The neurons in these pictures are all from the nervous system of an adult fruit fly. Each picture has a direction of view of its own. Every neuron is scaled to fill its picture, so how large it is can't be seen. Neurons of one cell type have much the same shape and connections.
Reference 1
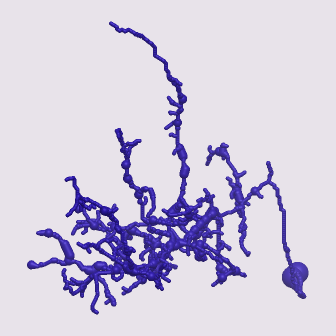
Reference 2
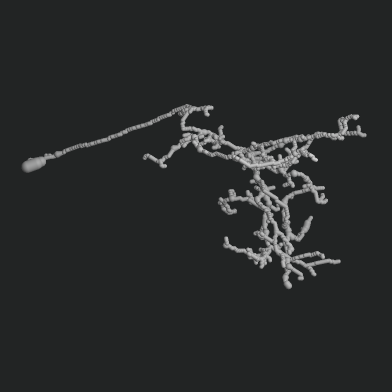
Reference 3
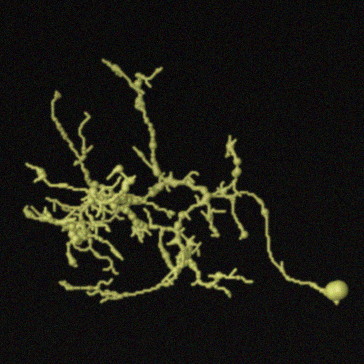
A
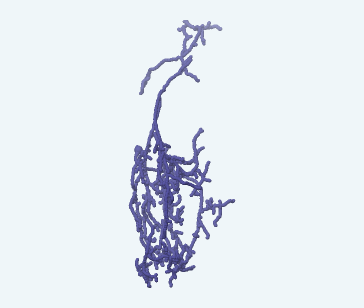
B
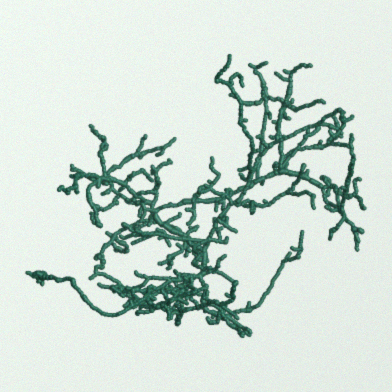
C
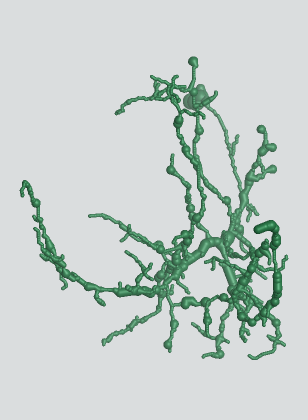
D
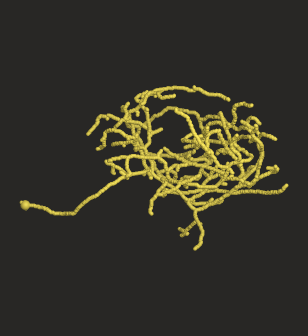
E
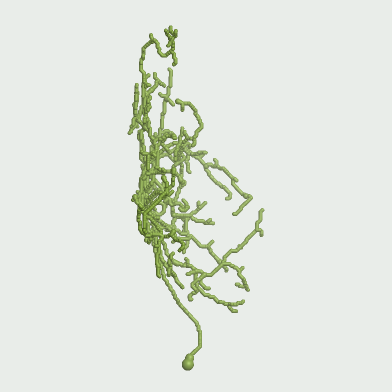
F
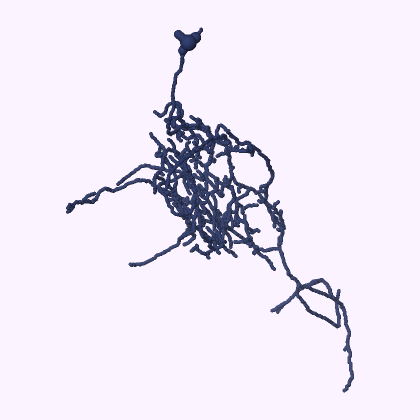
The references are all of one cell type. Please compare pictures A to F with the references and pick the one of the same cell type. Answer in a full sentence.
Picture C is of the same cell type.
